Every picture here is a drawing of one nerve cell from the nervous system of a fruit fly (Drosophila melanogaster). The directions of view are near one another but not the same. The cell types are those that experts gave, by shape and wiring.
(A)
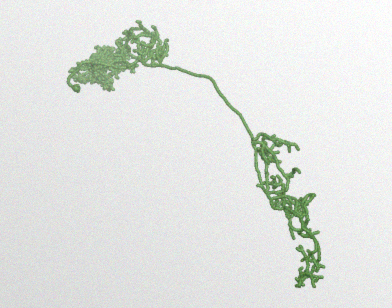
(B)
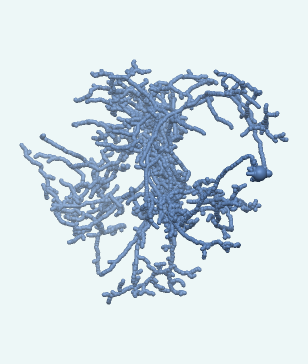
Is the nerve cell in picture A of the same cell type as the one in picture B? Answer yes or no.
no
